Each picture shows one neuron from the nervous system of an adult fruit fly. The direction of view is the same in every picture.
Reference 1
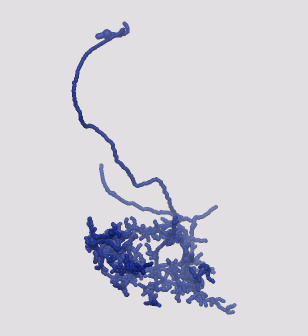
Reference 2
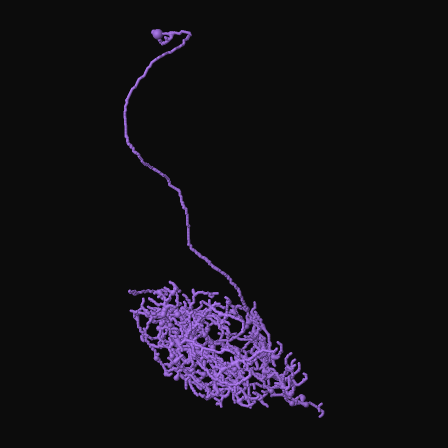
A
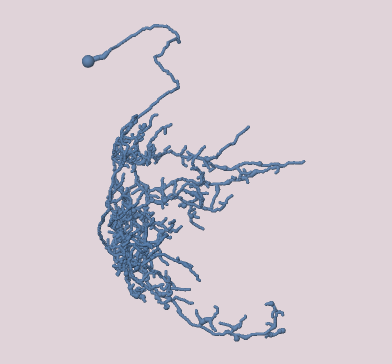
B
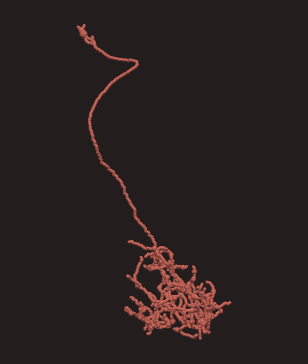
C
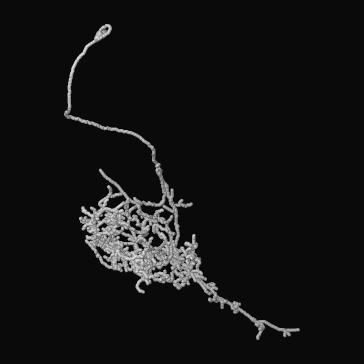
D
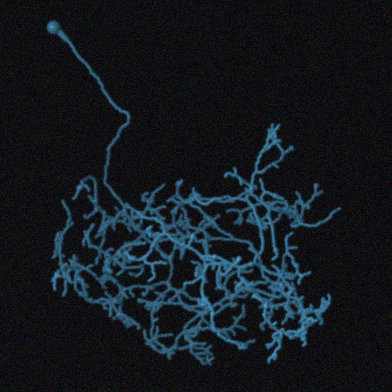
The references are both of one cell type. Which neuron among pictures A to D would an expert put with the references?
C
